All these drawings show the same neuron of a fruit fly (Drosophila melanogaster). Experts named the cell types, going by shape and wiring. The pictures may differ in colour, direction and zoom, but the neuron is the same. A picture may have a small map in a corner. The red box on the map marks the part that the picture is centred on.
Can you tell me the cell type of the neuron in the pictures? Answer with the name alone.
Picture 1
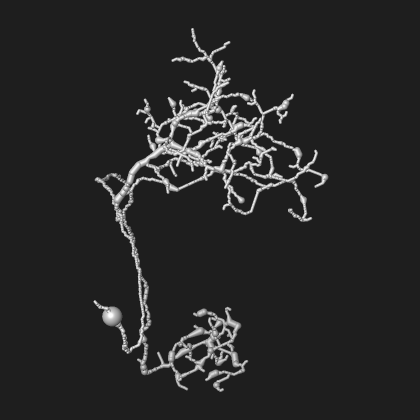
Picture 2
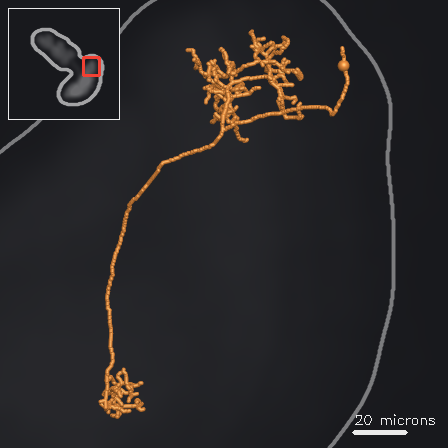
Tm38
